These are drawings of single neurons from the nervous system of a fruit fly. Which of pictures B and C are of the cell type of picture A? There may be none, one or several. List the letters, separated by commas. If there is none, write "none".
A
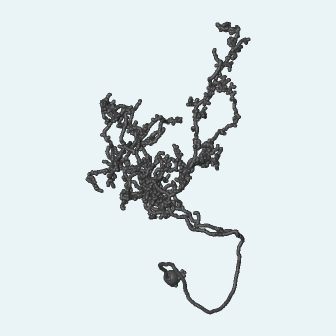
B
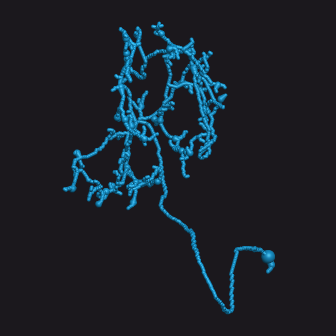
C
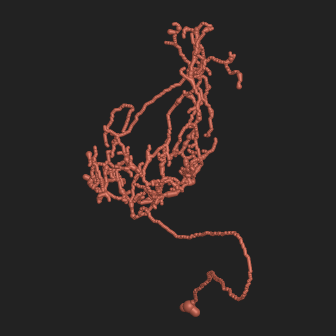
none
